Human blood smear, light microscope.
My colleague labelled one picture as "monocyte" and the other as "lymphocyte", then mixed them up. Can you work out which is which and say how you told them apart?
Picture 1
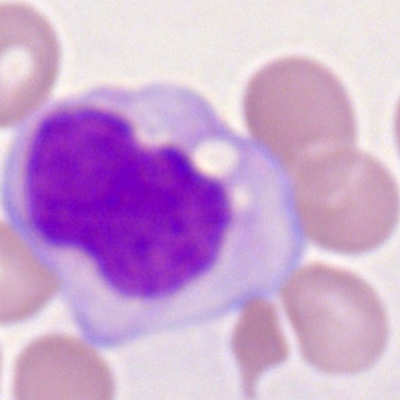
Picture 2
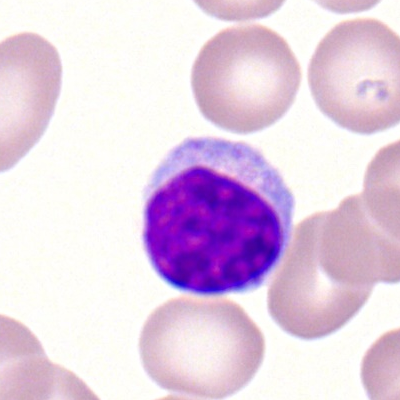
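Look first at picture 1: that is the monocyte. Picture 2 is the lymphocyte. The monocyte's outline is irregular, with broad, blunt bulges, whereas the lymphocyte's outline is round and smooth. The monocyte's nucleus is large and irregular, with a notch in its upper right side.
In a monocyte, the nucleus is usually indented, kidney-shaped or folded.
Compare the chromatin next. It is dark purple in both cells, but in the monocyte it has a mottled pattern of lighter patches, and in the lymphocyte it is coarsely clumped.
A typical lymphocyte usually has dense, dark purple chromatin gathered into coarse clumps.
The monocyte's cytoplasm is pale grey-blue, and the lymphocyte's is pale blue. Beside the upper right of the monocyte's nucleus you'll see clear round vacuoles, but no distinct granules. The lymphocyte's cytoplasm has no vacuoles.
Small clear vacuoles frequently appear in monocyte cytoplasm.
No nucleoli are visible in the lymphocyte, and red cells touch it on its right side.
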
